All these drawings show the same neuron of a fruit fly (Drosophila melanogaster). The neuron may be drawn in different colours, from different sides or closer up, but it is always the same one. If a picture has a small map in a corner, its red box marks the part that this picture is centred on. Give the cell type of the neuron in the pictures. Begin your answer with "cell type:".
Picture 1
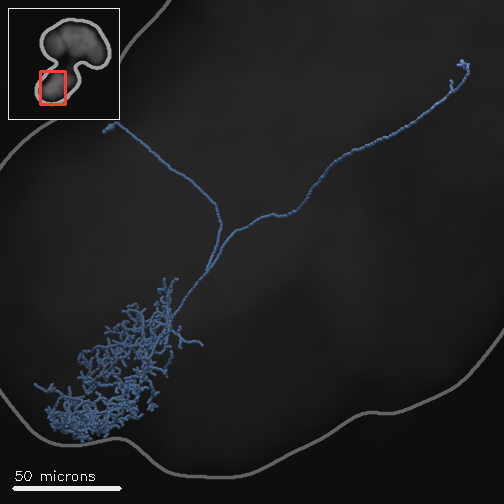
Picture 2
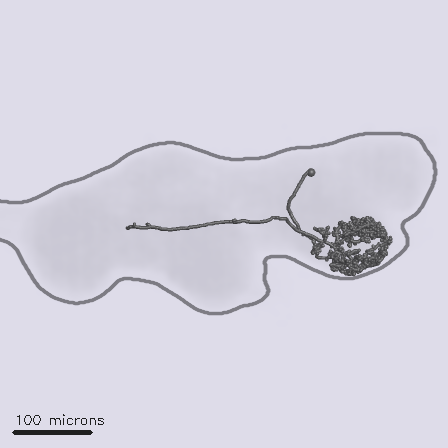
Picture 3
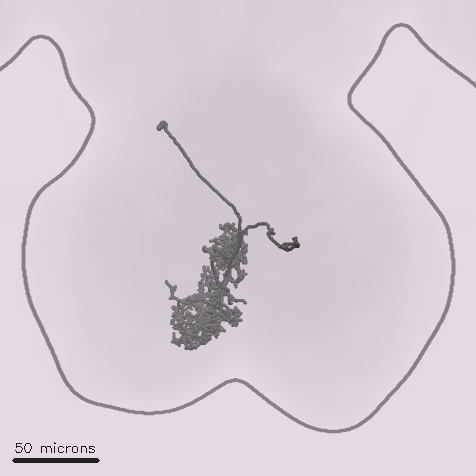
cell type: IN23B023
